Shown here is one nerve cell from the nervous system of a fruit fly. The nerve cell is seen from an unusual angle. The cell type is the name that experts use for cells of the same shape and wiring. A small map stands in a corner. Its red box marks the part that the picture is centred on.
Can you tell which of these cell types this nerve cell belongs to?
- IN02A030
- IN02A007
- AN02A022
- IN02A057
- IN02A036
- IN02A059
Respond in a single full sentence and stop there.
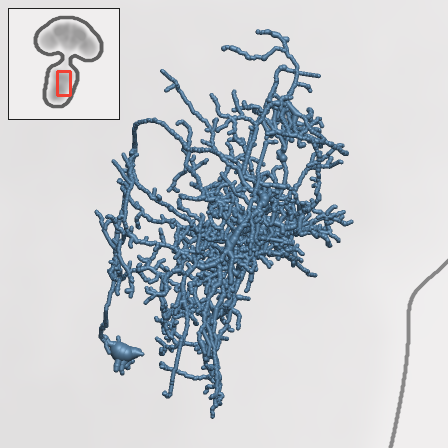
This nerve cell is classified under the cell type IN02A007.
